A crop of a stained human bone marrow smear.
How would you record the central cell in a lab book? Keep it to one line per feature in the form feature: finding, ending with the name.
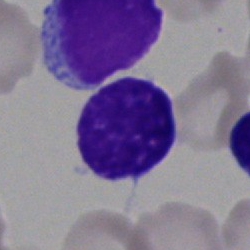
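Outline: round, with a smooth edge
Chromatin: dense, dark purple, small paler spots scattered through it
Granules: none visible
Strand: thin and thread-like, extending down from the lower edge
Name: lymphocyte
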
